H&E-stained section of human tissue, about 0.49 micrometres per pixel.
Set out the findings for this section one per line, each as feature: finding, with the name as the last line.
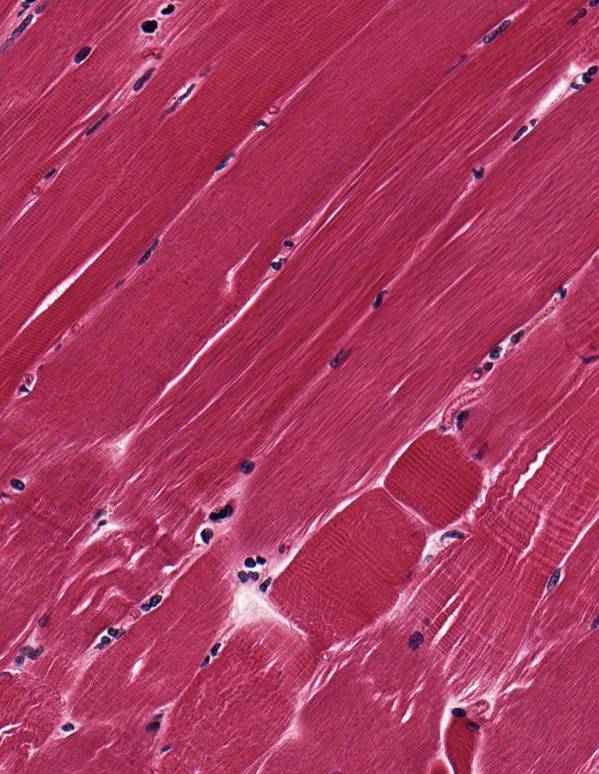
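Nuclei: elongated, dark, at fibre edges, not central
Between fibres: thin connective tissue strands with small dark nuclei
Fat cells: none in the field
Lower left: wavy, frayed fibres parted by white clefts
Tissue: skeletal muscle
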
